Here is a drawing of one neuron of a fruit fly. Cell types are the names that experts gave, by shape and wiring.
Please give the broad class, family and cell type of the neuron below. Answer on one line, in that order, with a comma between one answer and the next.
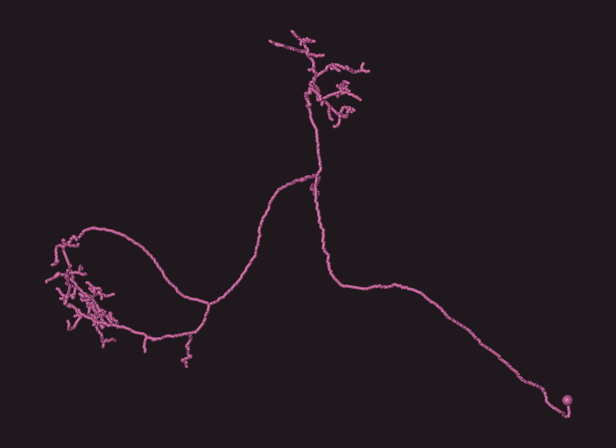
central-brain intrinsic neuron, hemilineage CREa1_ventral, mAL4I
